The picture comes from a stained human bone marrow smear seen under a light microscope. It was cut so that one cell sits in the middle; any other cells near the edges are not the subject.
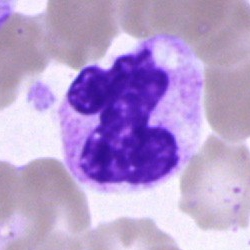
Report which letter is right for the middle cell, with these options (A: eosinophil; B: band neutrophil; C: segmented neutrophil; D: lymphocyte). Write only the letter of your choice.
C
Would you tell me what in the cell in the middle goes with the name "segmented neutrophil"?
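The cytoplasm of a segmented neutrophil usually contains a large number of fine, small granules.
That goes with what you see in the central cell, whose cytoplasm holds fine granules of a pinkish-purple colour.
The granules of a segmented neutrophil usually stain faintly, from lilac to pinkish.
These granules have a pinkish tone as well, and they sit in cytoplasm that is pale lilac. Other features are simply there to be seen: the chromatin is dark purple and clumped, with small paler gaps, and a clear pale area lies in the cytoplasm at the upper right of the nucleus.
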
